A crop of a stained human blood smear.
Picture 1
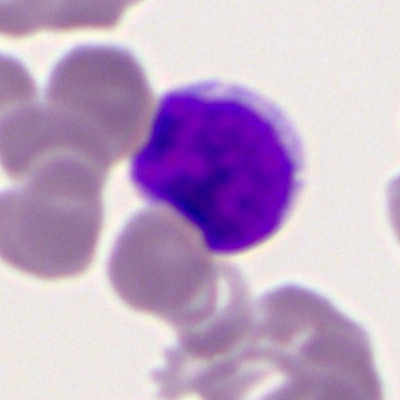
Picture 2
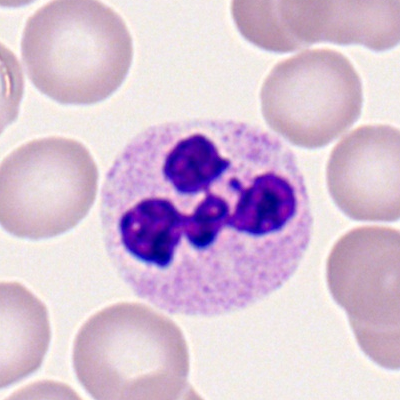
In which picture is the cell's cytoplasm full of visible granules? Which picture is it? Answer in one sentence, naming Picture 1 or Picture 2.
The cell seen in picture 2 shows many visible granules in its cytoplasm.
